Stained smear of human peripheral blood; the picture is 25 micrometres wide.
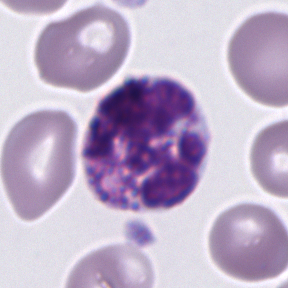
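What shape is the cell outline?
Round.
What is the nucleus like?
Divided into several lobes.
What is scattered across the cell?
Coarse dark blue-violet granules, with pale pinkish cytoplasm between them.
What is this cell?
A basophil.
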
